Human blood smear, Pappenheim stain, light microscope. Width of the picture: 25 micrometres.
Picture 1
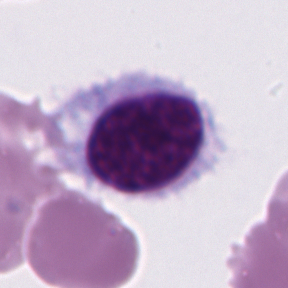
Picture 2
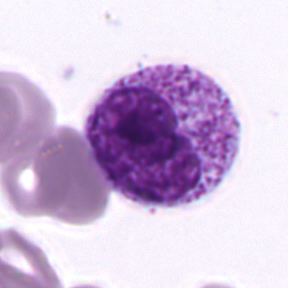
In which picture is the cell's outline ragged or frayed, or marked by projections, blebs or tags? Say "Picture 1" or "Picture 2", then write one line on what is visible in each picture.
Picture 1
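Picture 1: The cell border is irregular and ragged, with fine hair-like projections around it.
Picture 2: The cell outline is round and smooth.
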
